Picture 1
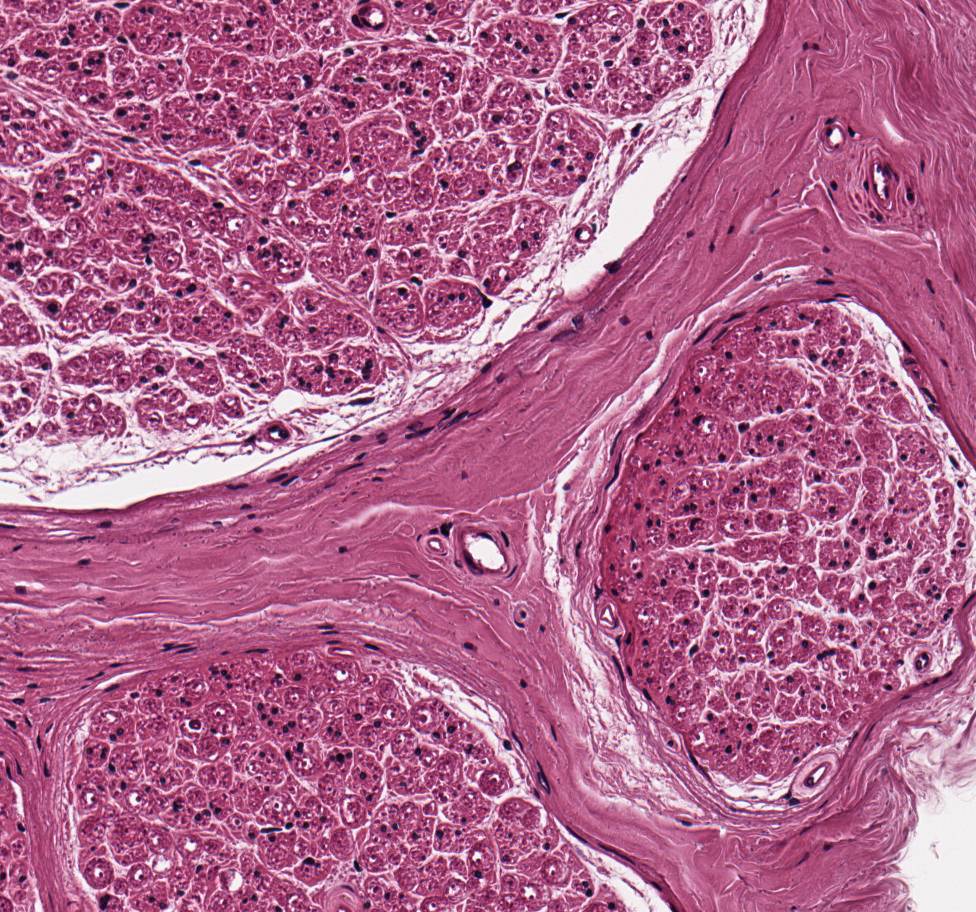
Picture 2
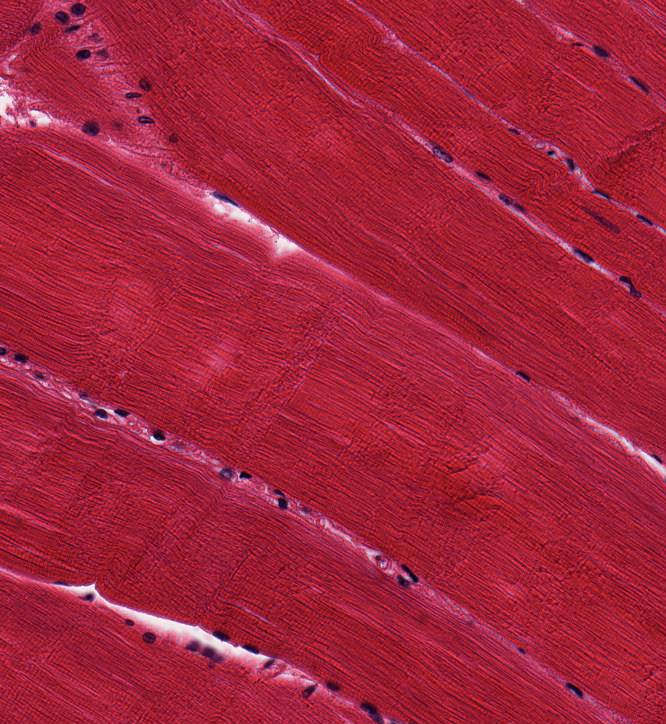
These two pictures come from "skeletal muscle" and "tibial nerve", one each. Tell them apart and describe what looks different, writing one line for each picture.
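Picture 1: tibial nerve. Within the bundles the fibres are cut across, showing as many small round profiles rather than long strands.
Picture 2: skeletal muscle. Broad parallel muscle fibres run diagonally from the upper left to the lower right across the whole field.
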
